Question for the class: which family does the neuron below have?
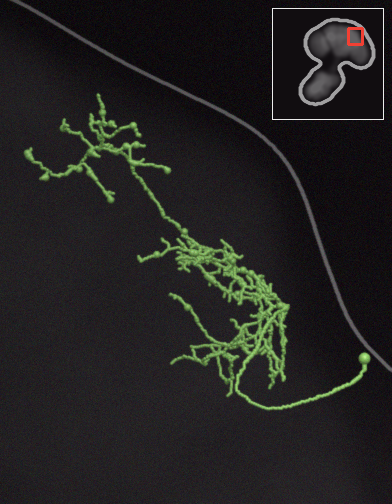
hemilineage VPNl&d1_dorsal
